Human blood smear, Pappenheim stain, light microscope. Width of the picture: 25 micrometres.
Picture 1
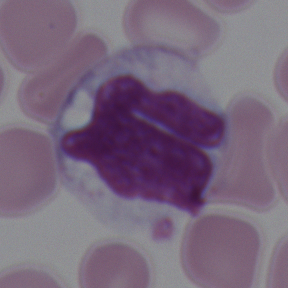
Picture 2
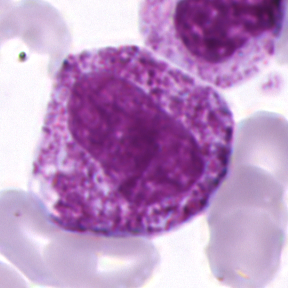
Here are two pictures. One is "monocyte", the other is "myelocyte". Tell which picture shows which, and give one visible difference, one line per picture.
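Picture 1 – monocyte. The pale greyish cytoplasm shows no distinct granules.
Picture 2 – myelocyte. The cytoplasm is densely filled with purple granules.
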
